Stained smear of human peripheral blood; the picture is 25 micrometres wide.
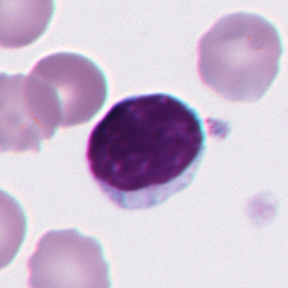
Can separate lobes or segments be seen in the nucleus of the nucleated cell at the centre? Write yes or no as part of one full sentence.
No, it is a single compact round, oval or kidney-shaped nucleus that this cell has.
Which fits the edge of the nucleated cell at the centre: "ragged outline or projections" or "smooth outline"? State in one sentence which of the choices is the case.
The border of this cell is smooth and even.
